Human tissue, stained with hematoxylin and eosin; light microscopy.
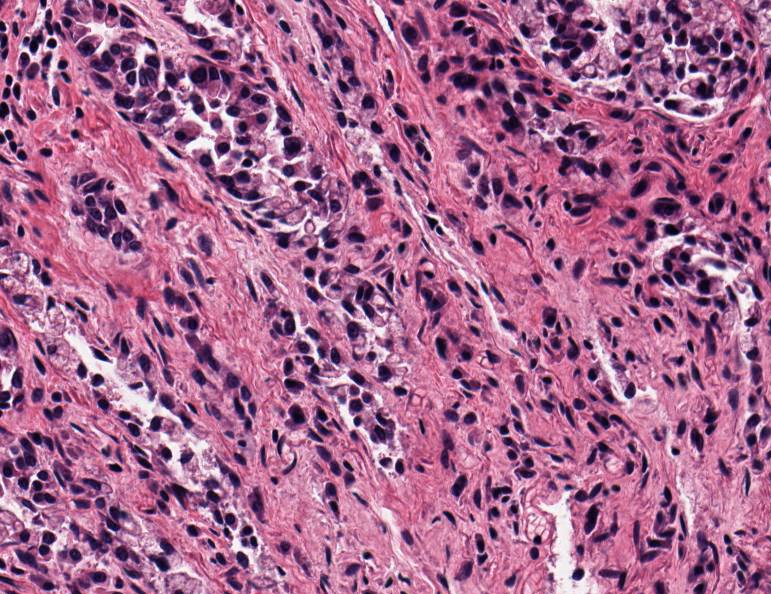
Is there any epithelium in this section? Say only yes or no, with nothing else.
Yes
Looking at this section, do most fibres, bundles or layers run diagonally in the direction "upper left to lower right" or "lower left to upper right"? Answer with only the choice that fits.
Upper left to lower right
